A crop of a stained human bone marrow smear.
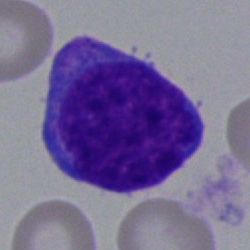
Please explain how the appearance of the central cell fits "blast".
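What fits a blast best here is the nucleus, which takes up nearly the whole cell.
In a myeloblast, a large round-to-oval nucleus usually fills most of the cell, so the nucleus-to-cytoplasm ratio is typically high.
That matches the cytoplasm you can see, which is only a scant deep blue rim, widest on the left side. Beyond that, the outline is a rounded triangle, and a few tiny knob-like projections stand on the upper right edge.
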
